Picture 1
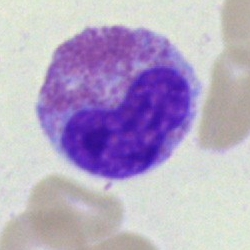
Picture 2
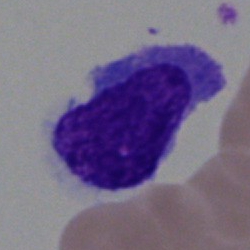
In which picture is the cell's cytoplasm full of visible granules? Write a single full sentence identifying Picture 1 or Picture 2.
The cytoplasm of the cell shown in picture 1 carries many visible granules.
